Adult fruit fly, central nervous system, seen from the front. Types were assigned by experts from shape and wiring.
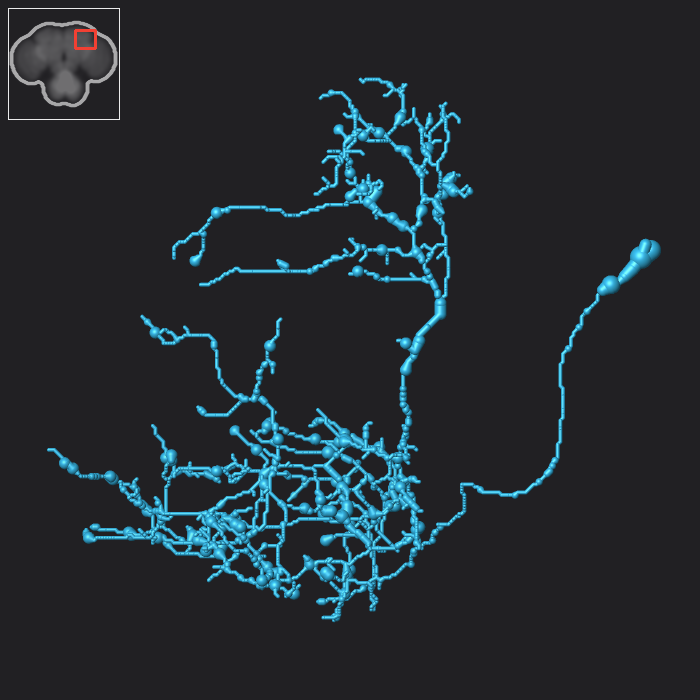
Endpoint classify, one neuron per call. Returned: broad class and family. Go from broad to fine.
central-brain intrinsic neuron; hemilineage VLPl4_dorsal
